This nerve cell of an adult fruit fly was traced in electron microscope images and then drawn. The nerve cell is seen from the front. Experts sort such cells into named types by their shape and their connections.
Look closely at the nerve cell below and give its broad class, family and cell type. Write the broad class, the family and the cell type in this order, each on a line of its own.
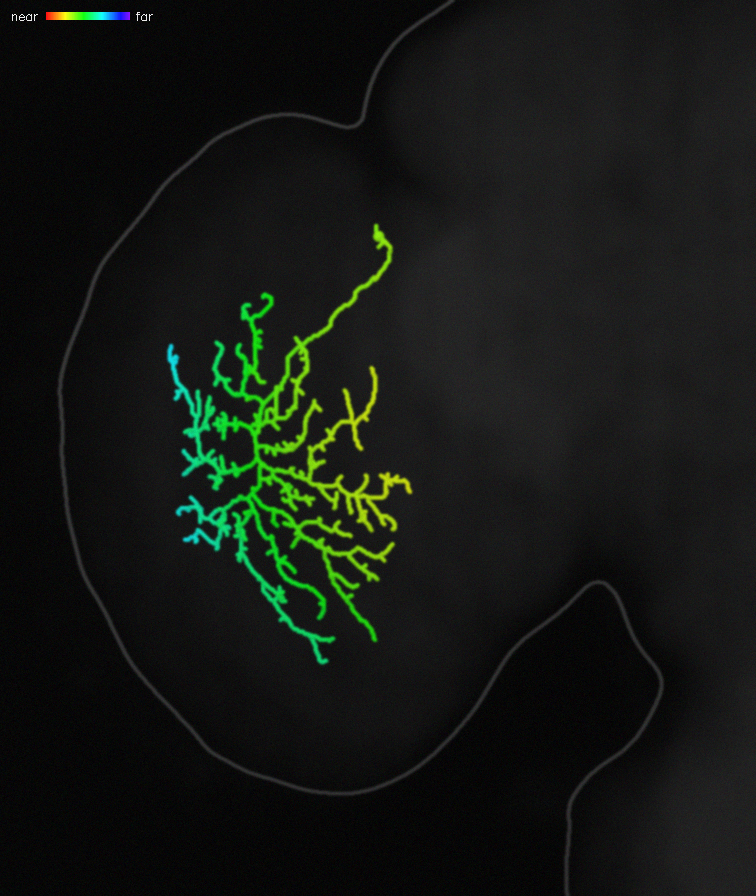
optic-lobe intrinsic neuron
Cm
Cm21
